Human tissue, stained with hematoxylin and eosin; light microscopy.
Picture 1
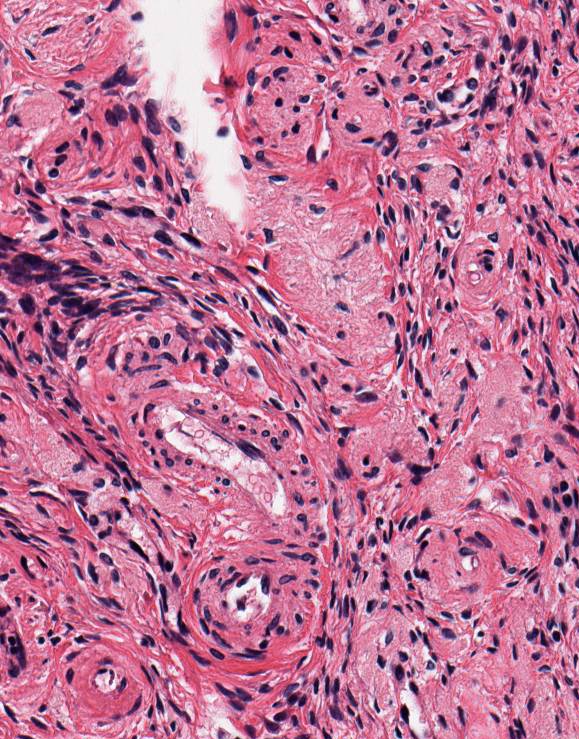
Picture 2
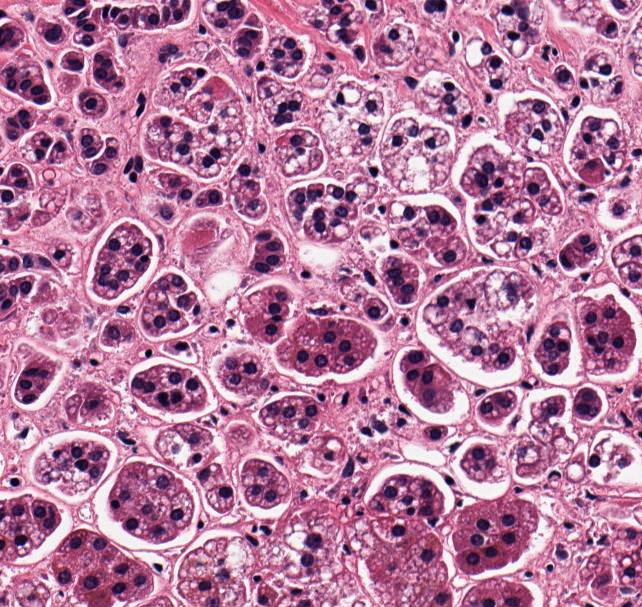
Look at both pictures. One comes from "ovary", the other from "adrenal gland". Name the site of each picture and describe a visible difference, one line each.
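Picture 1 is from the ovary. The spindle cells in the bands between the nodules have elongated, dark, often wavy nuclei.
Picture 2 is from the adrenal gland. The nest cells have round, dark, centrally placed nuclei.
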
